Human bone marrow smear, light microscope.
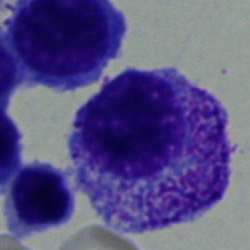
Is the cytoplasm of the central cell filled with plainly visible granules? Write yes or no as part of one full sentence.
Yes, visible granules are present in great number in its cytoplasm.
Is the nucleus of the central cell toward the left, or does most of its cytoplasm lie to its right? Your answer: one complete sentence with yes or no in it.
Yes, this cell carries its nucleus toward the left side.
